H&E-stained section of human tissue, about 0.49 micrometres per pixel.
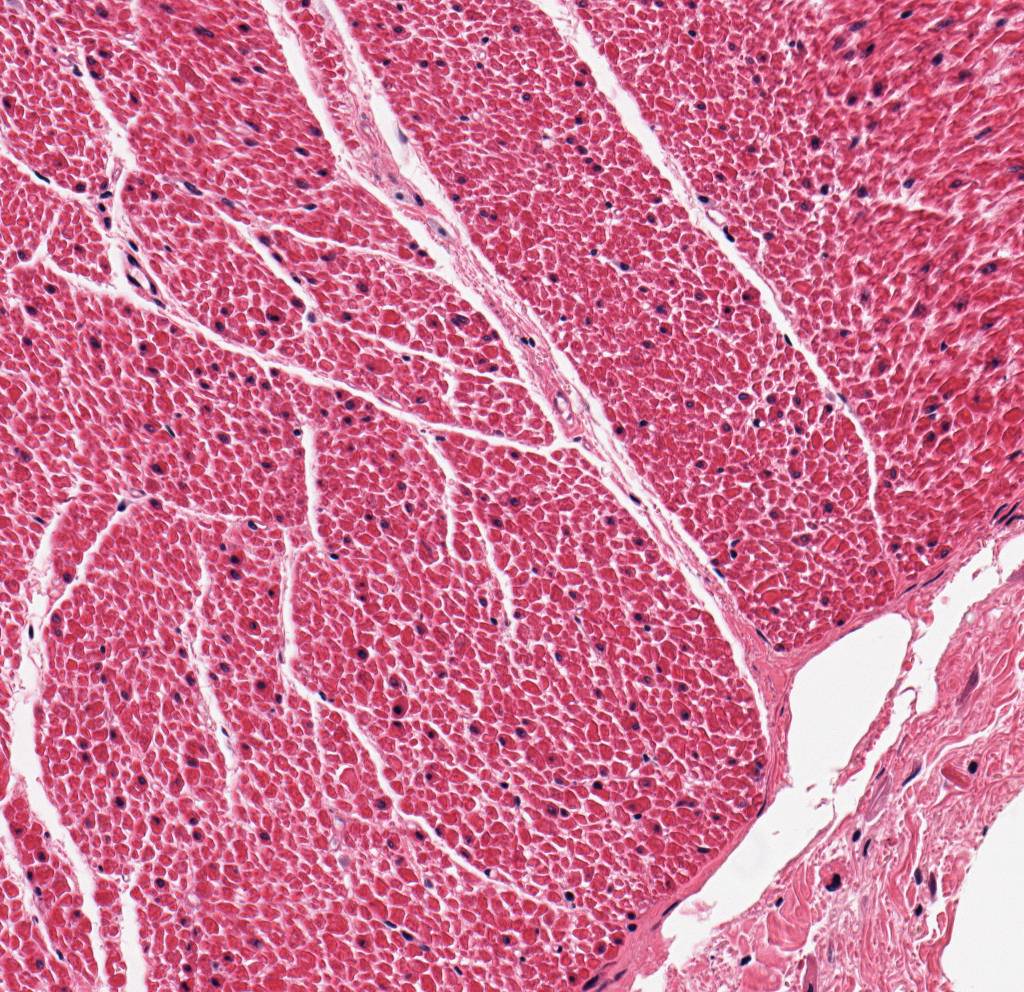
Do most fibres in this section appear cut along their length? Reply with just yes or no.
No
